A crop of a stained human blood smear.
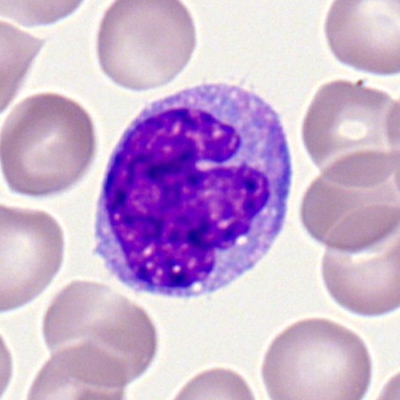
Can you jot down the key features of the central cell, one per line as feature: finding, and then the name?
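Nucleus: deep notch cutting in from right side
Chromatin: dark purple, many small pale spots
Cytoplasm: pale greyish-blue
Top edge: fringe of fine hair-like projections
Name: monocyte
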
